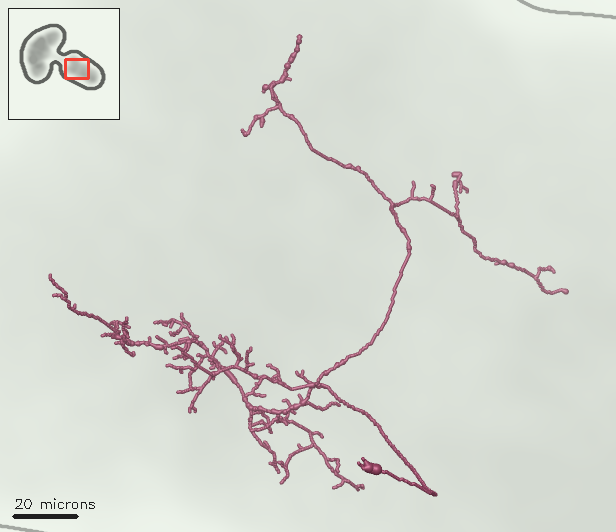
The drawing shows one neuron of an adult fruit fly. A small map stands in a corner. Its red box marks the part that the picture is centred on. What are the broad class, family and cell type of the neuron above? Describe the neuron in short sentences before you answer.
Its cell body lies at the bottom of the picture. By the scale bar it is about 170 microns wide in this view. The picture shows dozens of branch ends. This is a nerve-cord intrinsic neuron. The family is hemilineage 07B. The cell type is IN07B077.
